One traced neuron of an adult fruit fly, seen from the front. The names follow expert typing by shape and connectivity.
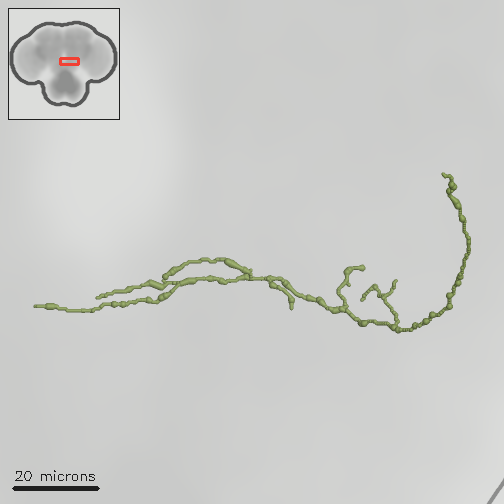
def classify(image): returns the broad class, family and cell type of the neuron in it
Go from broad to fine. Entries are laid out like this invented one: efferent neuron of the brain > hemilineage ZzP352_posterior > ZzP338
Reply: sensory neuron entering the brain > class mechanosensory > JO-ED2_b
